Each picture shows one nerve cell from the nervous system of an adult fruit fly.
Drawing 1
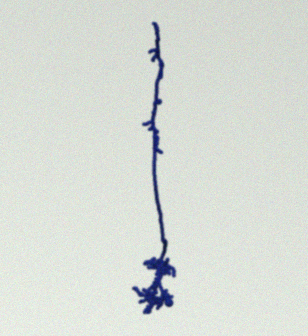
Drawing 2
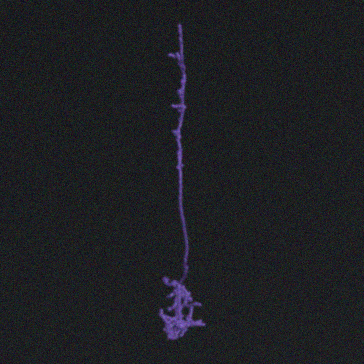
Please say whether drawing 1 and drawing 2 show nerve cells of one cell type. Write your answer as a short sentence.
They are of the same cell type.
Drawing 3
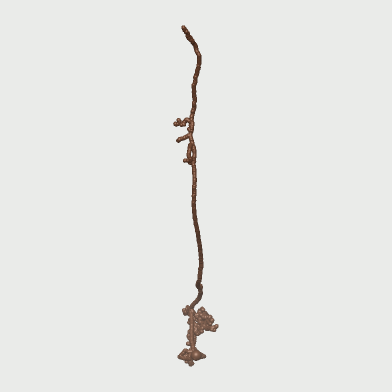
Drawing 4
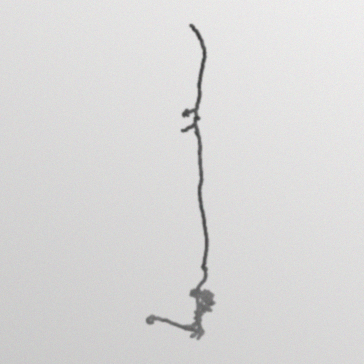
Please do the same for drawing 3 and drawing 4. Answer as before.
They are of the same cell type.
